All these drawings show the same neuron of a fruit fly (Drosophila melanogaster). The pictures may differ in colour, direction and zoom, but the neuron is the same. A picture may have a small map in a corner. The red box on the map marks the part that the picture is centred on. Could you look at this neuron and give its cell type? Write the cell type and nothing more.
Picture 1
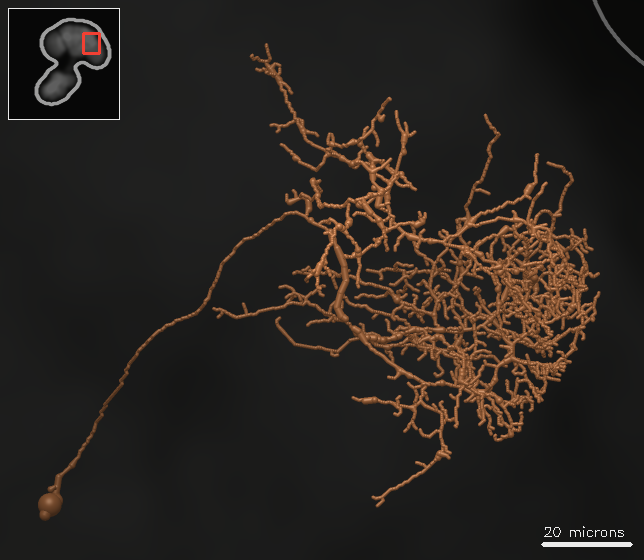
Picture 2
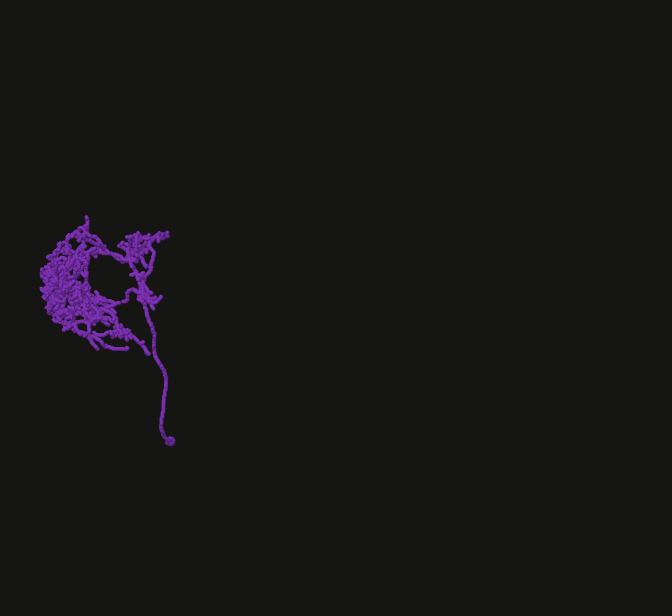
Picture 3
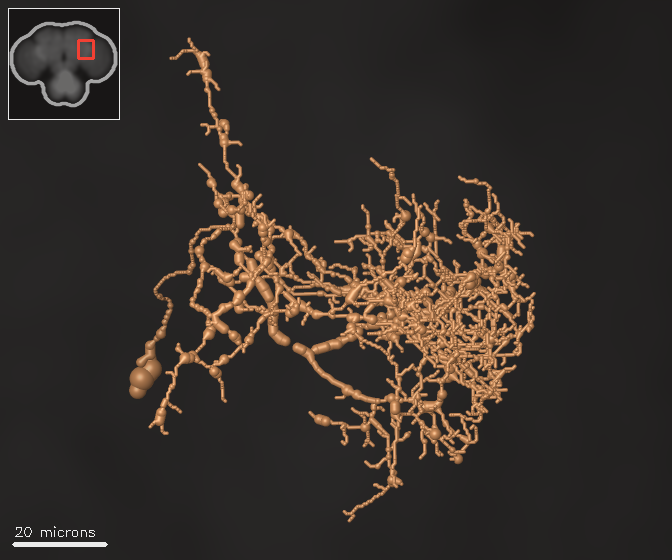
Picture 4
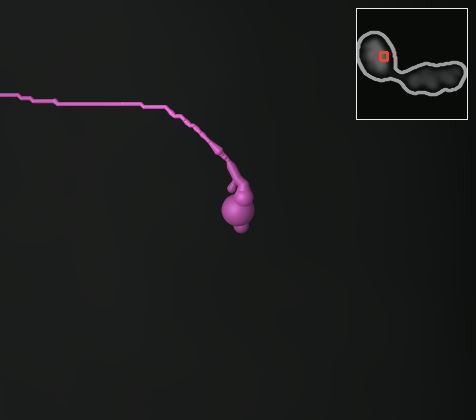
AVLP489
